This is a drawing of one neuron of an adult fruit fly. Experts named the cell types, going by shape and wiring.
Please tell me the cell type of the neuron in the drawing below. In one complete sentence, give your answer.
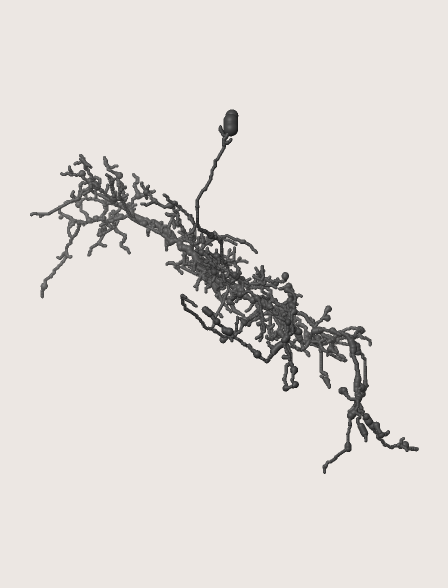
So far as cell type goes, this neuron is IB110.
